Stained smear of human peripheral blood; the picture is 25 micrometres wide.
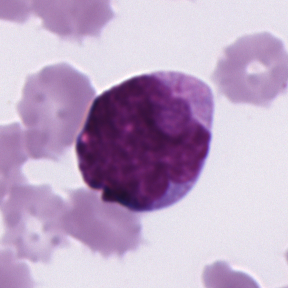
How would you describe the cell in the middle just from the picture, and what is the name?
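Start with the outline: smooth and rounded, with no projections from the surface. Now the chromatin, which is dark purple and coarsely mottled. Trace the nuclear border slowly and you'll find it slightly irregular, with a small notch at its lower left. In the cytoplasm, no vacuoles are seen. This cell is a myeloblast.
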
